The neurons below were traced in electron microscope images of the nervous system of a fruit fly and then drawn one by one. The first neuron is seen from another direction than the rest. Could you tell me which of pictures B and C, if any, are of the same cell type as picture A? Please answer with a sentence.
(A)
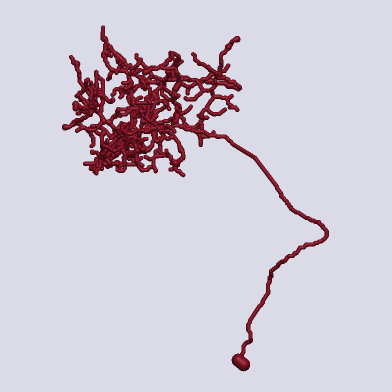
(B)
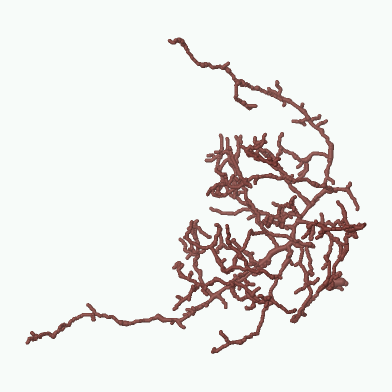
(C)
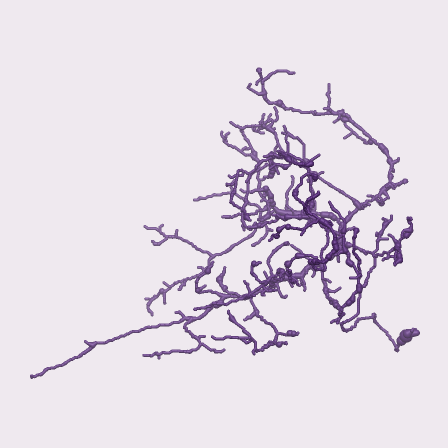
None of them is of the same cell type.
